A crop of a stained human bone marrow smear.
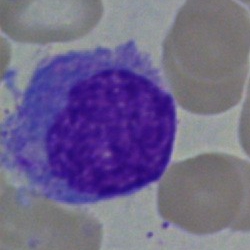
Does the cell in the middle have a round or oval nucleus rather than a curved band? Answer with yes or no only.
Yes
